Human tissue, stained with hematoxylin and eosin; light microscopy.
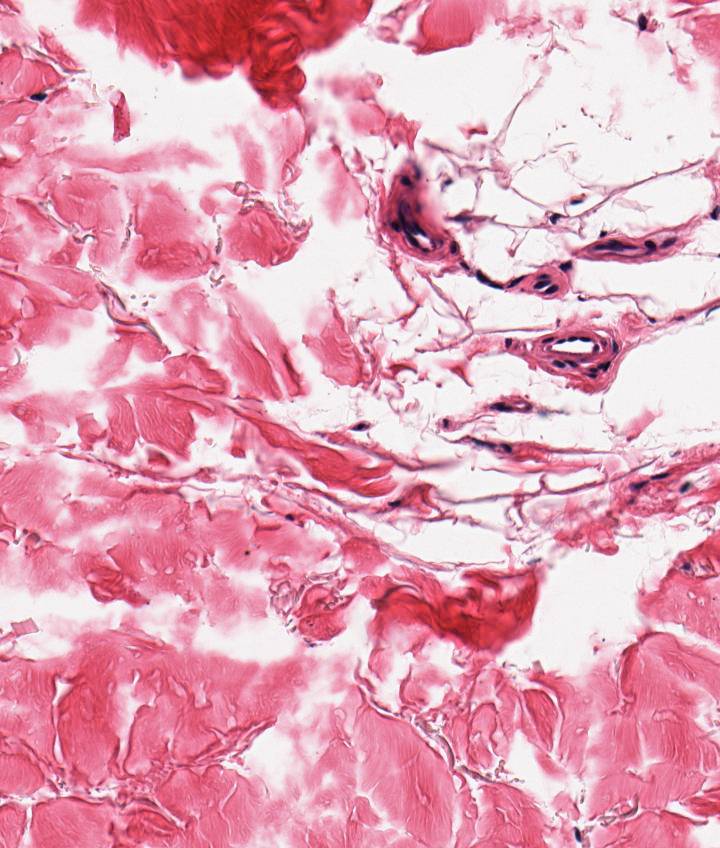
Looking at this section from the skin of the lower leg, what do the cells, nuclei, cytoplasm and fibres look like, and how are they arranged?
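Dense pink bundles occupy the left and lower parts of the field, and a looser band crosses the middle right. Many white clefts split the dense bundles into irregular blocks, and nuclei within them are very scarce. The loose band is made of thin wavy strands separated by wide white spaces.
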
